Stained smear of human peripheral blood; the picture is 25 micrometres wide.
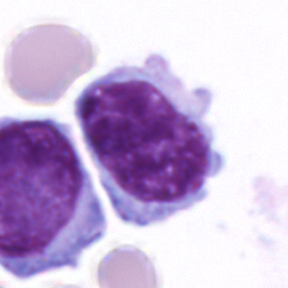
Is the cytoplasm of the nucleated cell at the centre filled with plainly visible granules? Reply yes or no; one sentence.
No, in the cell's cytoplasm no granules are visible.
